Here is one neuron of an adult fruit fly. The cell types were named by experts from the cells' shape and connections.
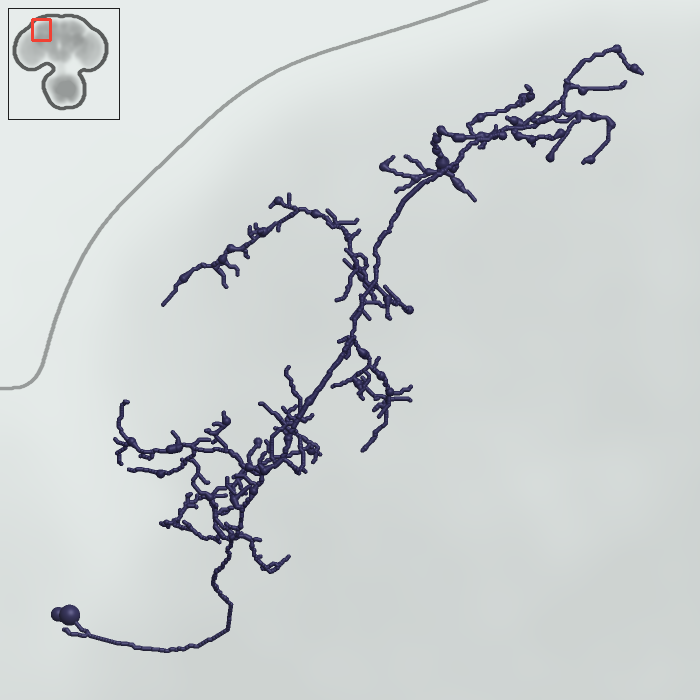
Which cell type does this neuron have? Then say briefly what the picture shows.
It is of cell type CB1687. This is a central-brain intrinsic neuron. The cell body can be seen at the lower left of the picture. The picture shows dozens of branch ends.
